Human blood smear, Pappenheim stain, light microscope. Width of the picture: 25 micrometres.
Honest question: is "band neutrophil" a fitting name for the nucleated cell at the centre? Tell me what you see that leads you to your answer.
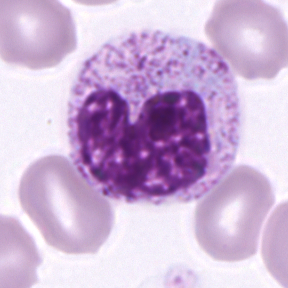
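Not a band neutrophil: this is a metamyelocyte. Deciding point: a notch in the upper edge of the nucleus gives it a kidney shape.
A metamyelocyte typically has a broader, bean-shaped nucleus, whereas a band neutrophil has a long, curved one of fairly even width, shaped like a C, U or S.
Nucleus about 12 micrometres across, no nucleoli visible. Cytoplasm pale pinkish-lilac, with fine violet granules scattered throughout and no vacuoles.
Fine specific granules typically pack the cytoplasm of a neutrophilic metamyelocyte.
Fits both: coarsely clumped chromatin with small pale gaps between the clumps.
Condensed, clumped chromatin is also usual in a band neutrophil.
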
